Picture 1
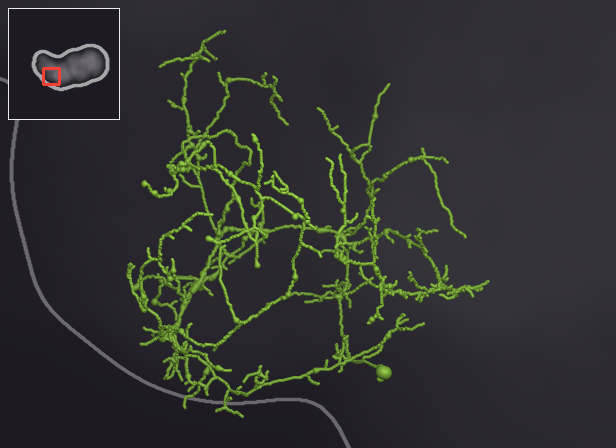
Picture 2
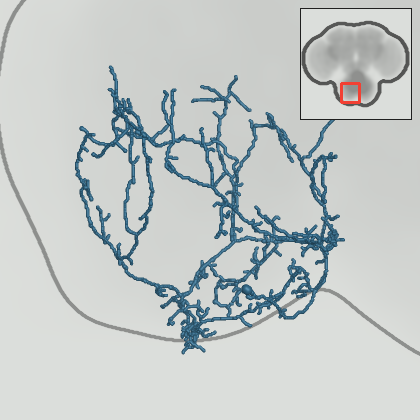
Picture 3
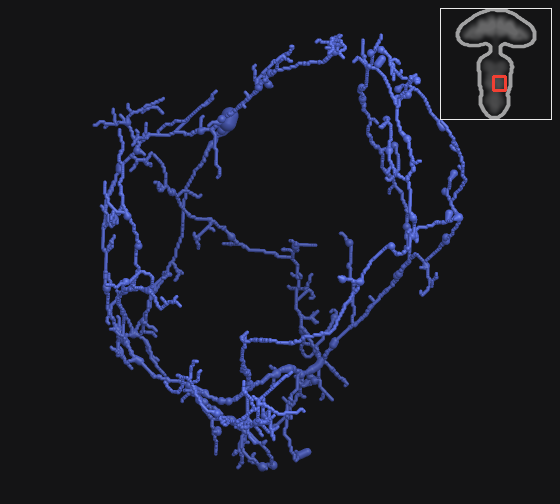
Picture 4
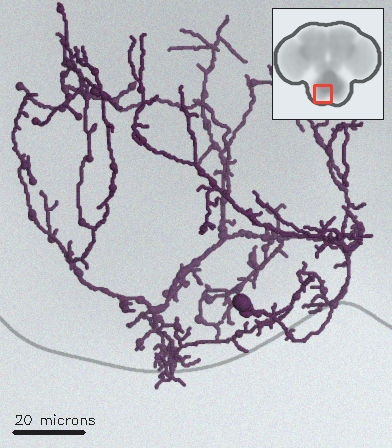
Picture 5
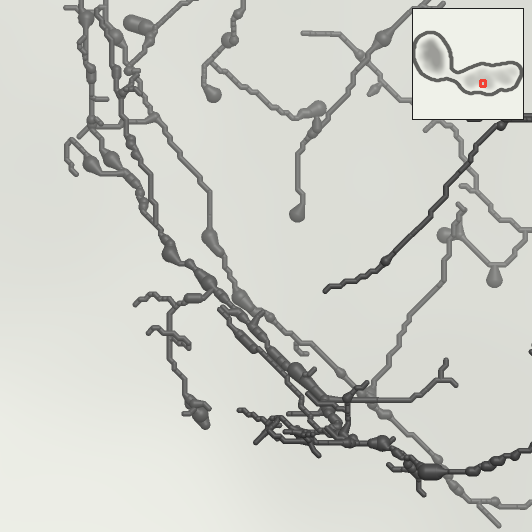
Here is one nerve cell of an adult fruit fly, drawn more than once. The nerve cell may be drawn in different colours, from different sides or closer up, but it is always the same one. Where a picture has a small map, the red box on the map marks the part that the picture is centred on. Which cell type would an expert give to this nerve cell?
IN04B025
